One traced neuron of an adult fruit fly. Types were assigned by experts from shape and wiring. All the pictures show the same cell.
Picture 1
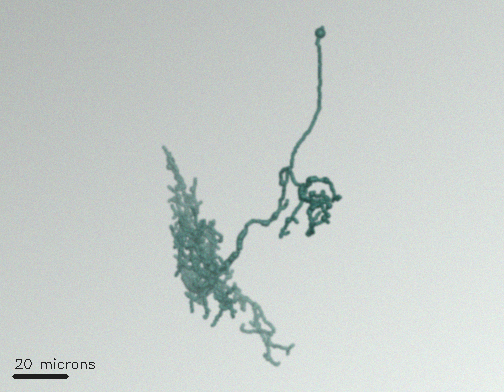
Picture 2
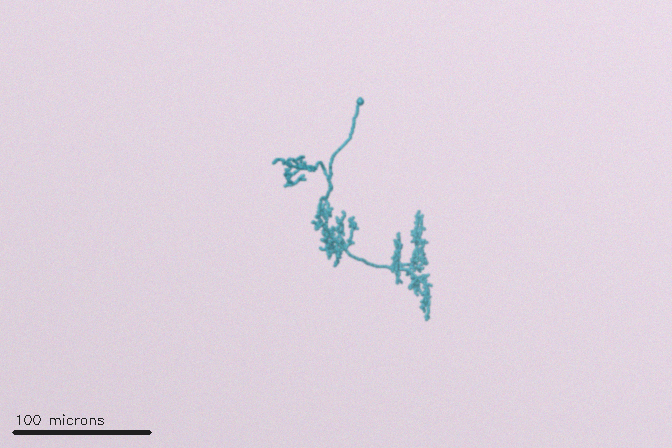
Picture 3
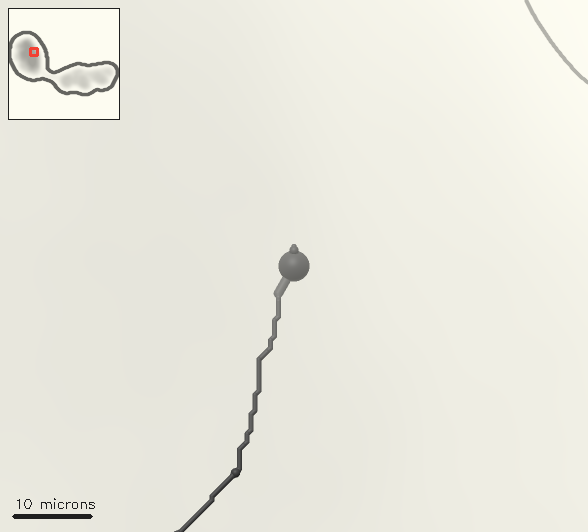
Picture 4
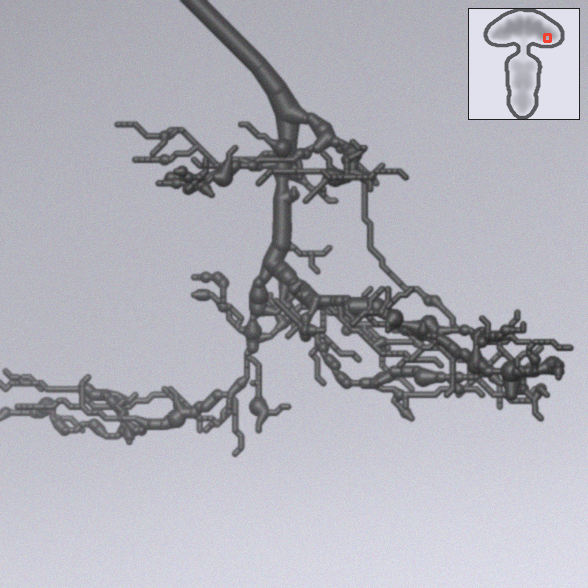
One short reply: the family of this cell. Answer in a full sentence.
The family is hemilineage VPNd1.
